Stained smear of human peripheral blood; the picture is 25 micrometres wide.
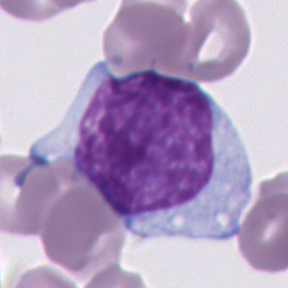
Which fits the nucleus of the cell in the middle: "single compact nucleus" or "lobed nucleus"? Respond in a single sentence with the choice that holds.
Its nucleus forms a single compact mass of round, oval or kidney shape.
